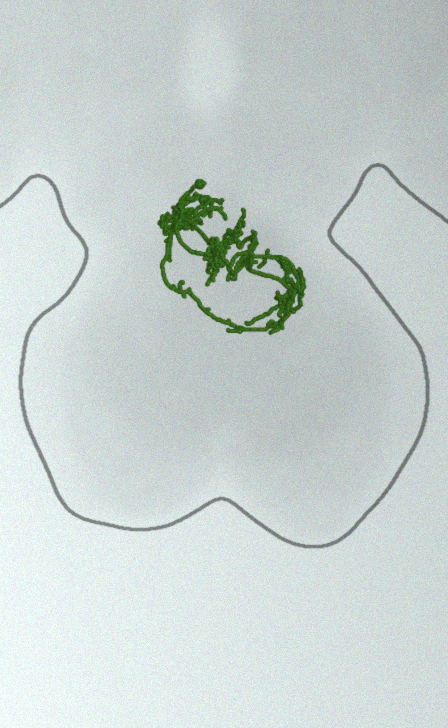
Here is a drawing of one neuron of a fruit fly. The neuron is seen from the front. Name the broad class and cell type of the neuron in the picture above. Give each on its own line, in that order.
nerve-cord intrinsic neuron
INXXX263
